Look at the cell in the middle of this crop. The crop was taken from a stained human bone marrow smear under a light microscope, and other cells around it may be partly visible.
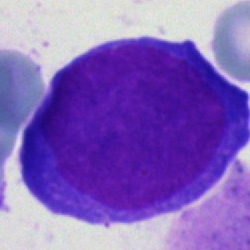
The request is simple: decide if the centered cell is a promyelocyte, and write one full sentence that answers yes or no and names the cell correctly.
No, that is not a promyelocyte; the middle cell is a blast.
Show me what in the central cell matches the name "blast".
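Let's go through this blast one feature at a time. The cytoplasm forms only a narrow rim around the nucleus, and that goes well with the name.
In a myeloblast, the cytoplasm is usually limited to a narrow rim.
The chromatin is finely dispersed and evenly purple, without coarse clumps. The outline is broadly oval, with a small angular corner at the upper right. What fits less well is the colour, because this cytoplasm stains a deep blue.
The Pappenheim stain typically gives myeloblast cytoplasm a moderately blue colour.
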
